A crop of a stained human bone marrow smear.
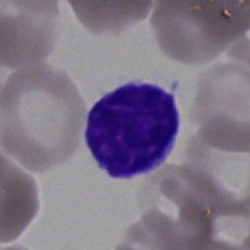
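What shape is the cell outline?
Roughly round, with a tiny projection sticking out from the upper right edge.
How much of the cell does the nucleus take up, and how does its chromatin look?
Nearly the whole cell; the chromatin is dense and dark purple.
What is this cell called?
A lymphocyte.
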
